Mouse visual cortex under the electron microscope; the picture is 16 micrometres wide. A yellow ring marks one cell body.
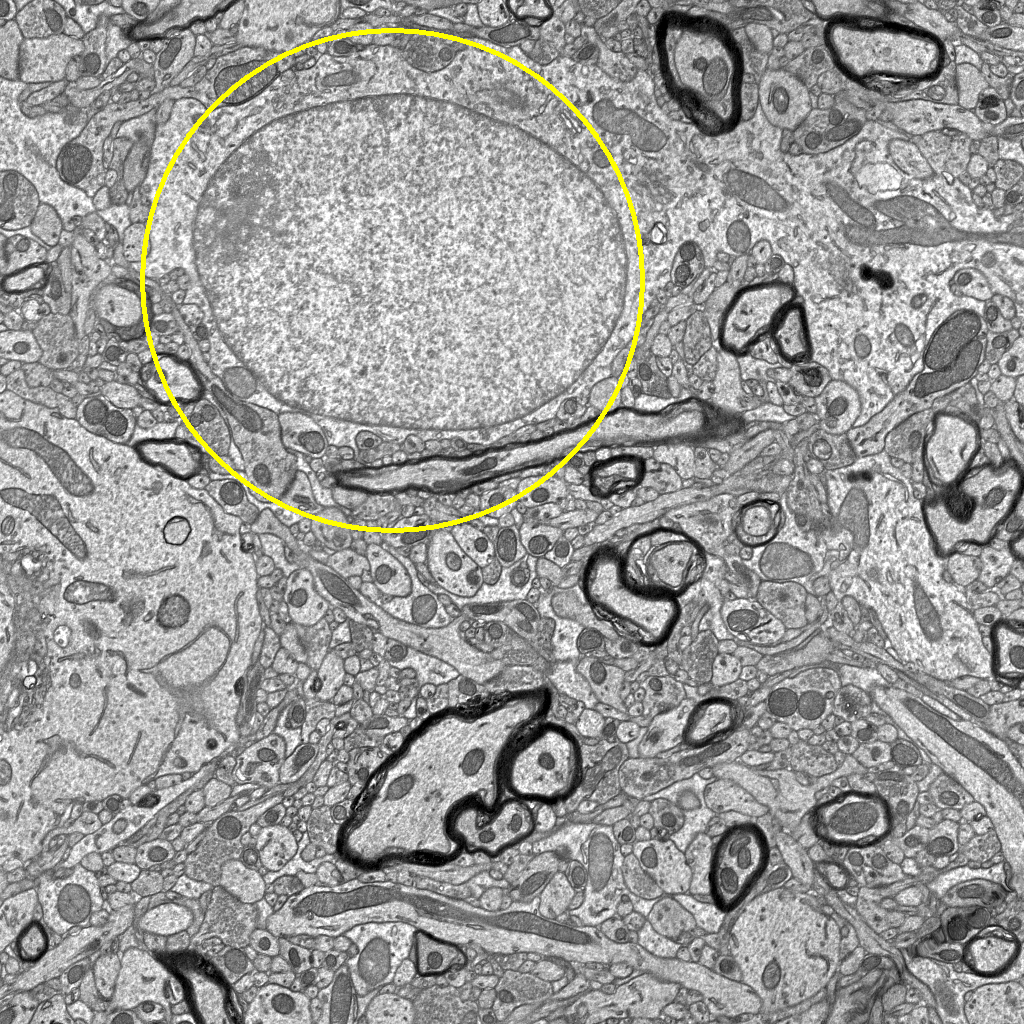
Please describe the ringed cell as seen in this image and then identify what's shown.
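First, the nucleus: a large oval with its long axis running horizontally, shown whole. Second, the nuclear envelope, which follows a smooth curve without deep folds. Third, the chromatin, with a darker irregular patch near the left edge of the nucleus. Fourth, the cytoplasm, where no parallel stacks of rough endoplasmic reticulum can be seen. Last, the name: this is an astrocyte.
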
